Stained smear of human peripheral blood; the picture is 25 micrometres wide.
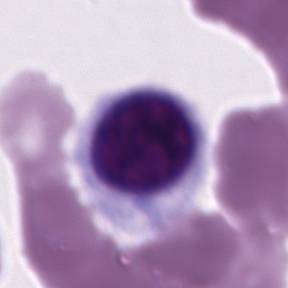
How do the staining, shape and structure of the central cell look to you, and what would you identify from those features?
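Nucleus round in outline, about 9 micrometres across. Chromatin dense, dark purple. Cytoplasm pale blue, widest below the nucleus. Outer cell edge slightly irregular, not smooth. Name: hairy cell.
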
